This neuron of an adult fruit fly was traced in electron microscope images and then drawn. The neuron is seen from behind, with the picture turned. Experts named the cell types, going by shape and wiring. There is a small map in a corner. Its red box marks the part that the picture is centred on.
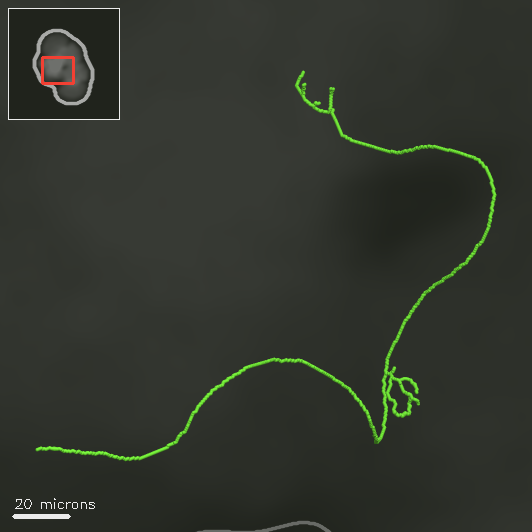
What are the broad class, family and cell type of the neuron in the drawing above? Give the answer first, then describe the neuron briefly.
This is a sensory neuron entering the brain. The name of its family is class olfactory. Its cell type is ORN_VA4. No cell body is drawn. By the scale bar it is about 170 microns wide in this view. There are a dozen or fewer branch ends.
